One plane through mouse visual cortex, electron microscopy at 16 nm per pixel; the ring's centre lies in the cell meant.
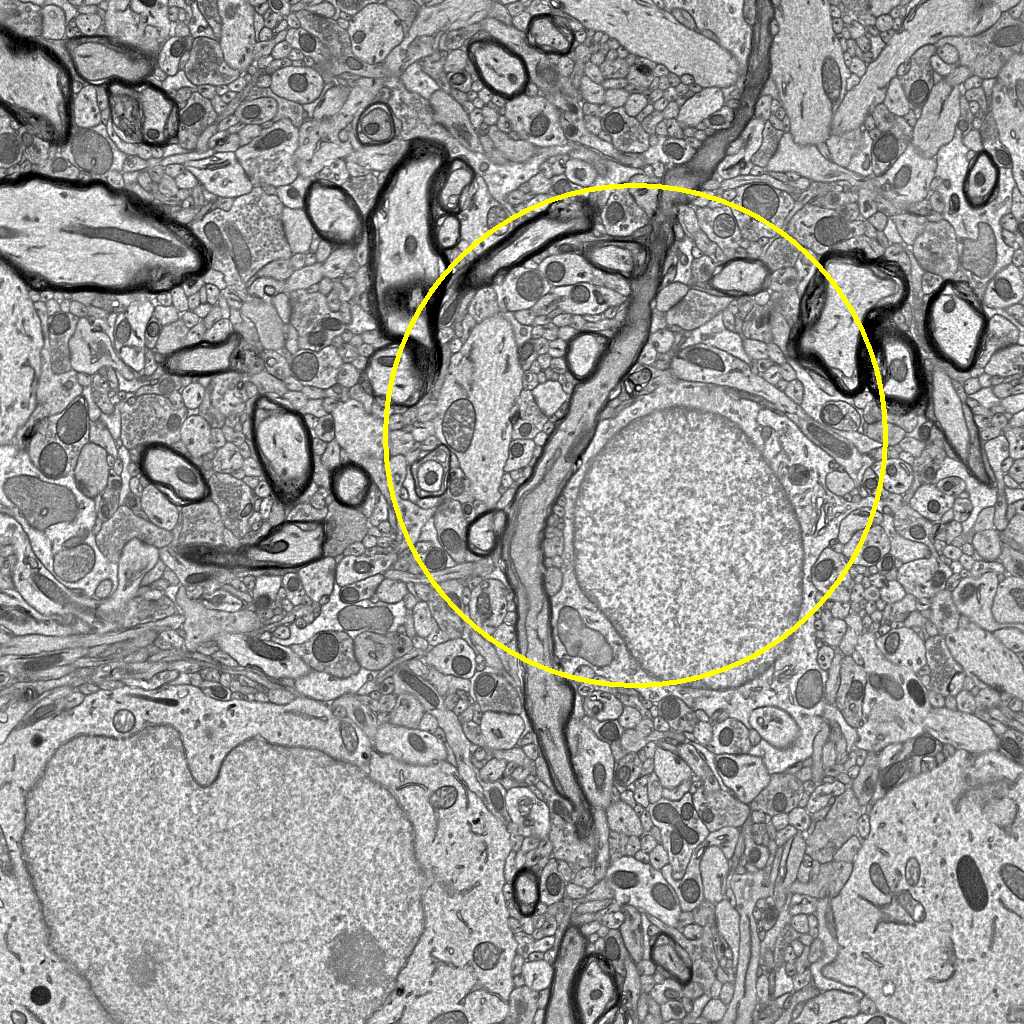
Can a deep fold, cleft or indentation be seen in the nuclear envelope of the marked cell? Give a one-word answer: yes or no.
No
